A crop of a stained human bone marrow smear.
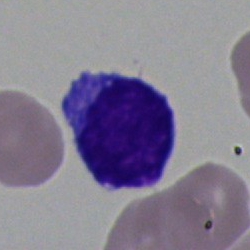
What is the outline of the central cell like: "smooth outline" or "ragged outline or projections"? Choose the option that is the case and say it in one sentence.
In outline, this cell is rough rather than smooth and even.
